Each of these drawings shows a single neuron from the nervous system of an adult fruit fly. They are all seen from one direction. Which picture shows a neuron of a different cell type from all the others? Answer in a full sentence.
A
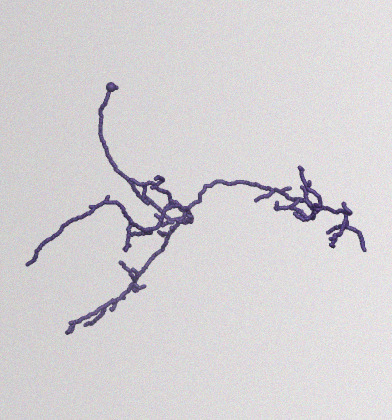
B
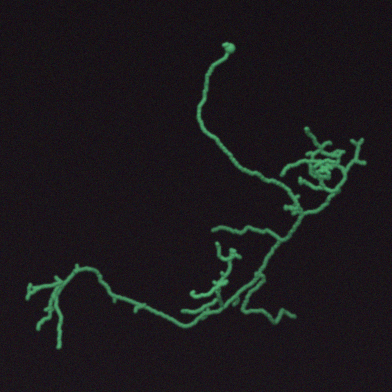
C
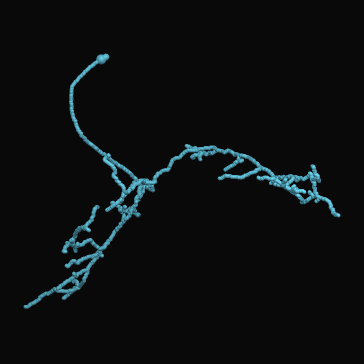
Picture B is the odd one out.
